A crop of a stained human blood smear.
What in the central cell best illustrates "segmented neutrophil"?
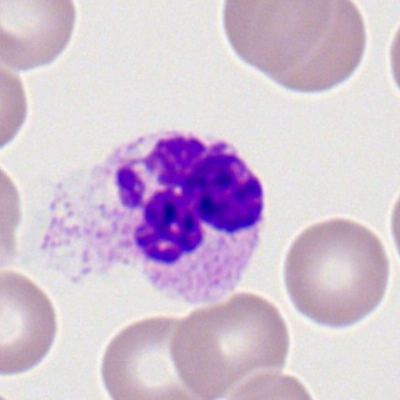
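In this segmented neutrophil the nucleus is divided into several separate lobes, which agrees with the name.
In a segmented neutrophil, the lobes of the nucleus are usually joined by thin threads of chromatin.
The cytoplasm is a pale pinkish-lilac colour, with fine pink-purple granules scattered through it. More cytoplasm lies to the left of the nucleus than to its right.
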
